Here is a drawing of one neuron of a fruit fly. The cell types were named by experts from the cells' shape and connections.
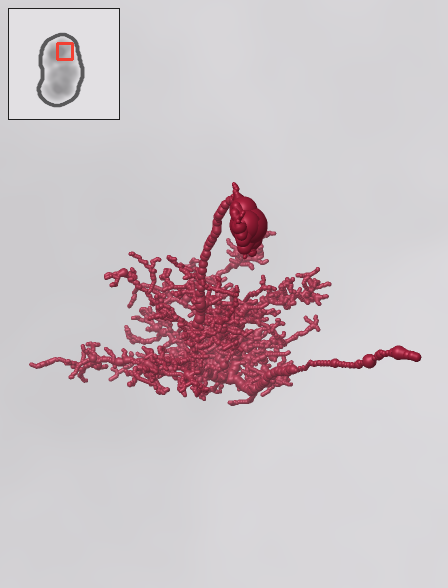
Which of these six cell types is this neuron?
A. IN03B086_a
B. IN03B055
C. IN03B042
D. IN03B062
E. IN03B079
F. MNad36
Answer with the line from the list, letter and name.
F. MNad36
